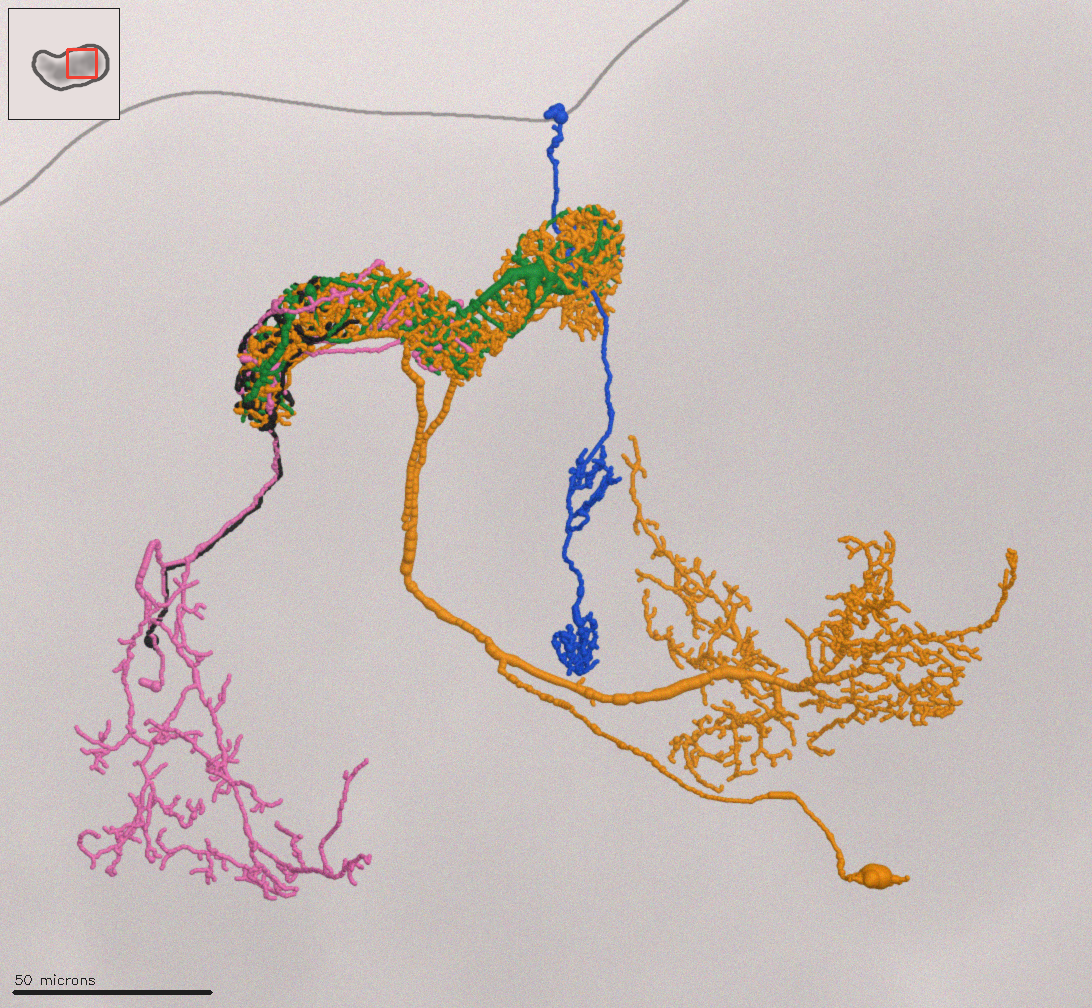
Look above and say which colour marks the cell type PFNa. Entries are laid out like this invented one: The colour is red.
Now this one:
The colour is blue.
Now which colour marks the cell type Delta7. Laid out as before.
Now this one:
The colour is green.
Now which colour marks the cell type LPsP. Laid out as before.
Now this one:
The colour is orange.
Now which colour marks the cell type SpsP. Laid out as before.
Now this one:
The colour is pink.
